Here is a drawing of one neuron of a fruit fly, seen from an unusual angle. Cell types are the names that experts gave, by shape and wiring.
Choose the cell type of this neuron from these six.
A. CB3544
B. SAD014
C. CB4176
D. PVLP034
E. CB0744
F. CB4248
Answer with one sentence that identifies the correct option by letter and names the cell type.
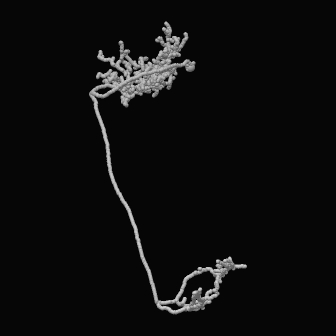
The type of the neuron is cell type PVLP034, option D.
